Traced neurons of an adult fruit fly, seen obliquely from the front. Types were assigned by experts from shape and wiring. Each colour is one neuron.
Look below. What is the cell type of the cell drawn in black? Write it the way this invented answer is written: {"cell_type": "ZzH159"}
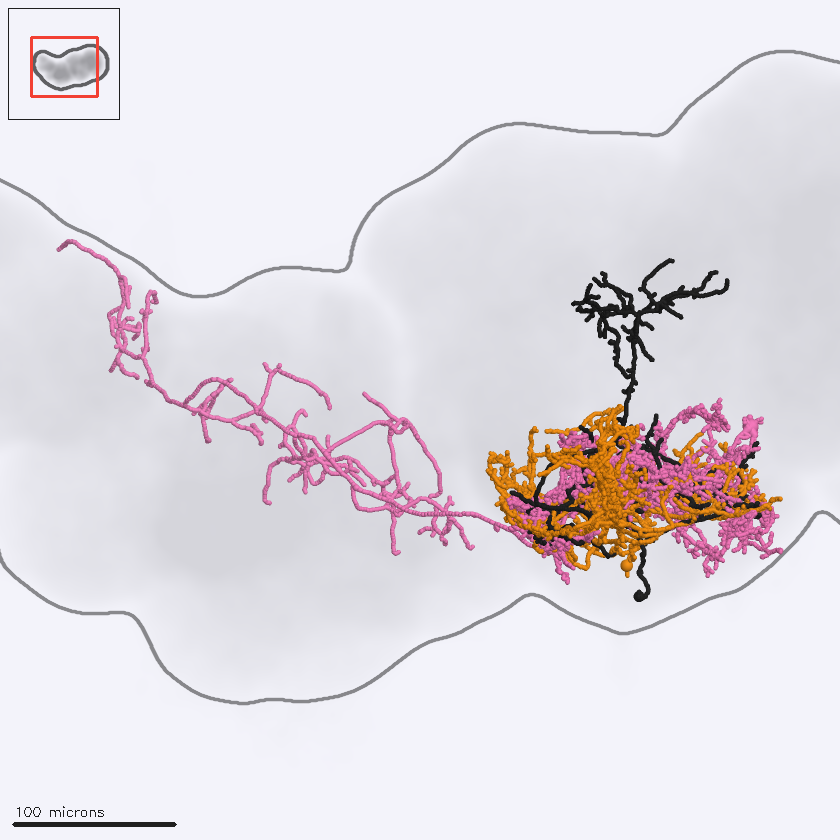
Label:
{"cell_type": "GNG290"}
